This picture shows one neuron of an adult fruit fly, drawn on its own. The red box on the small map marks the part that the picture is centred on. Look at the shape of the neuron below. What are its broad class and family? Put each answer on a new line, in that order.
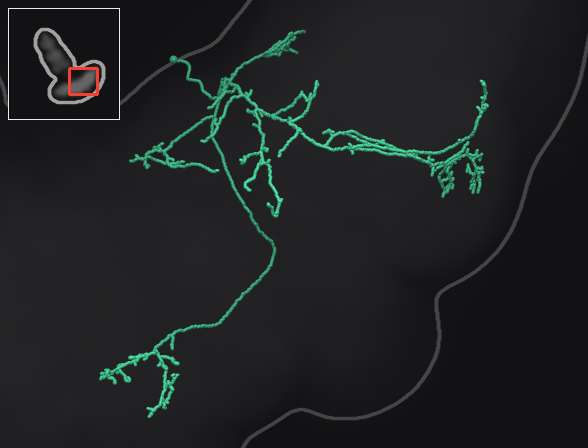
central-brain intrinsic neuron
hemilineage DM5_central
